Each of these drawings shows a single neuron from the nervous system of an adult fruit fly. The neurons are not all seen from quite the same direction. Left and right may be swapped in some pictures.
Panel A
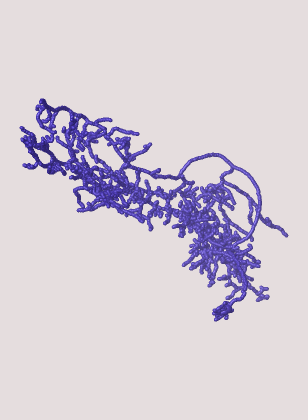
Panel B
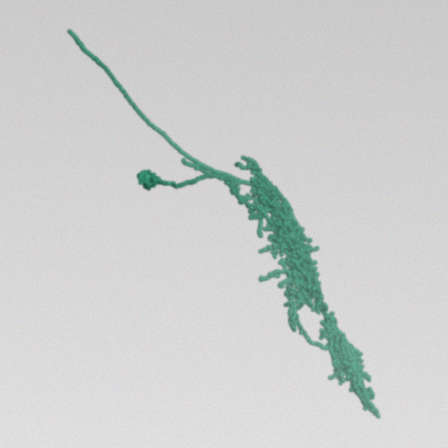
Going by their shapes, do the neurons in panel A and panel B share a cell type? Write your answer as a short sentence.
They are of different cell types.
